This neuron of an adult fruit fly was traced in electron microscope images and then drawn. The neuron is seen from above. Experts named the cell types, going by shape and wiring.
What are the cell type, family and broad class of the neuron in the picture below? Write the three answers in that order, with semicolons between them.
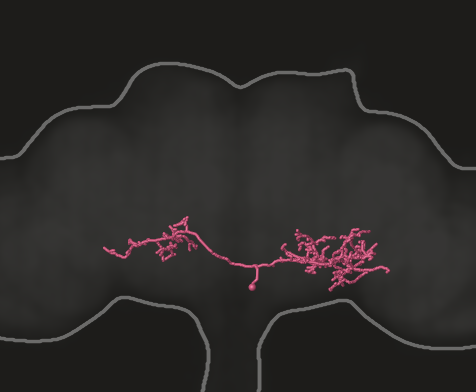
CB4072; hemilineage DM1_dorsal; central-brain intrinsic neuron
